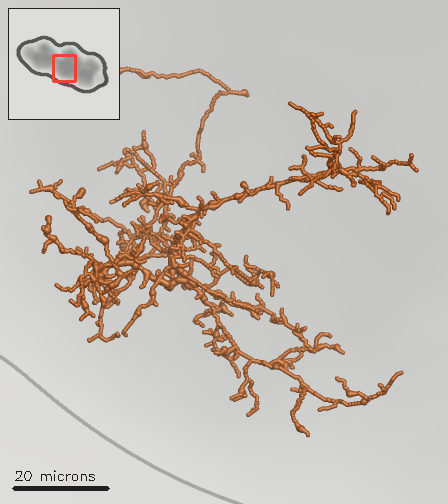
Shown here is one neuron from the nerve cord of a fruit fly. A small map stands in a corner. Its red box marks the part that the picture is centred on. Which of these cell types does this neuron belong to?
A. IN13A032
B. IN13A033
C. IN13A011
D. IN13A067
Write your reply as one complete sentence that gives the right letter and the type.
Among the options, B names the cell type of the neuron, namely IN13A033.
